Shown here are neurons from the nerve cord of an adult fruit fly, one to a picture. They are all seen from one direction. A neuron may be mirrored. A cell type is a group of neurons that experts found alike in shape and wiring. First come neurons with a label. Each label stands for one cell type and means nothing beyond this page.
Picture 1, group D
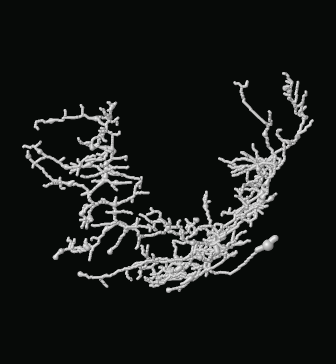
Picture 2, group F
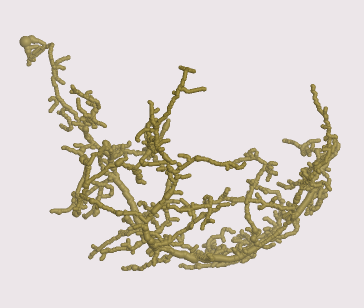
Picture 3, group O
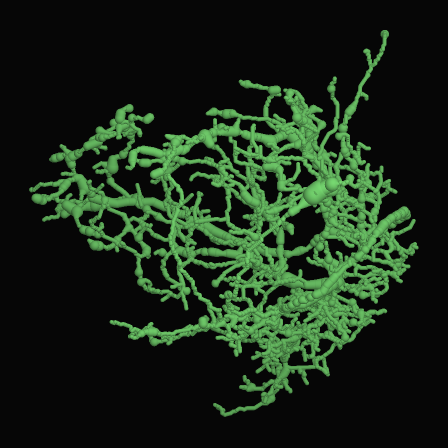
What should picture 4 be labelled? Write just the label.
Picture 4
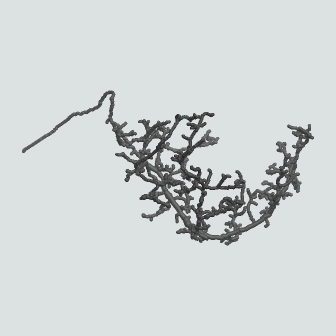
group F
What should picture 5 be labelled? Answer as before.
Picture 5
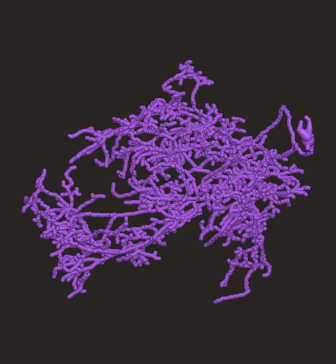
group O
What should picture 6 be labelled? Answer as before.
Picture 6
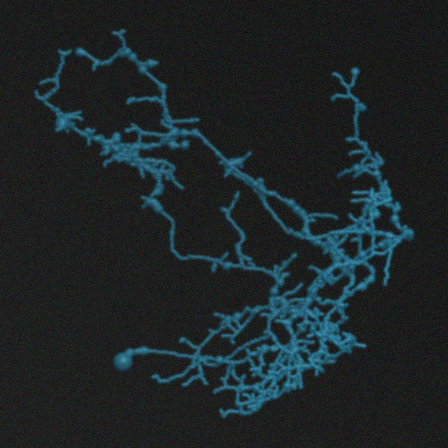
group D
